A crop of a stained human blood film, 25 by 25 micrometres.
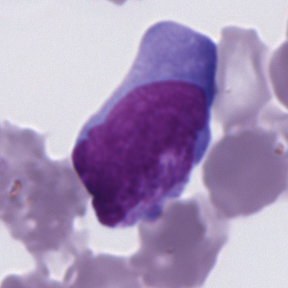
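Myeloblast: an elongated cell, its long axis running from upper right to lower left. You'll see most of its cytoplasm gathered as a cap at the upper-right end, beyond the nucleus, and the nucleus meets that cap along a broad, nearly straight border. There are no vacuoles in the cytoplasm.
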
